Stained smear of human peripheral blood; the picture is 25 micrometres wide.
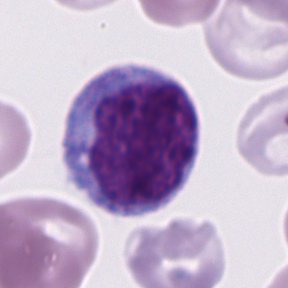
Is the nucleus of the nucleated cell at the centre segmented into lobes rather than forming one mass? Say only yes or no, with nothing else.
No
